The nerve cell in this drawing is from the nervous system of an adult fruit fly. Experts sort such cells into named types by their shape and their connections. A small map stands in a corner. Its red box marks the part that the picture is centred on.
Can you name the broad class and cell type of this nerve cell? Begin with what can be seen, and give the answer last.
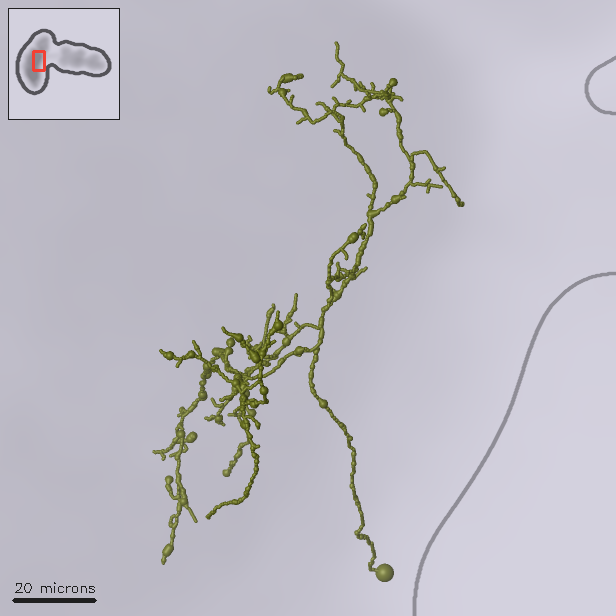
It is in the brain and does not reach the nerve cord. From top to bottom in the picture it spans about 130 microns. The picture shows dozens of branch ends. It is a central-brain intrinsic neuron. It is of cell type PS149.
